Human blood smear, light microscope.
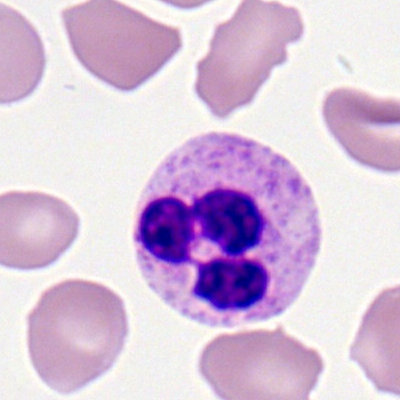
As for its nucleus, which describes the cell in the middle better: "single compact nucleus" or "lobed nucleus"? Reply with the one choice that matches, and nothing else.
Lobed nucleus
